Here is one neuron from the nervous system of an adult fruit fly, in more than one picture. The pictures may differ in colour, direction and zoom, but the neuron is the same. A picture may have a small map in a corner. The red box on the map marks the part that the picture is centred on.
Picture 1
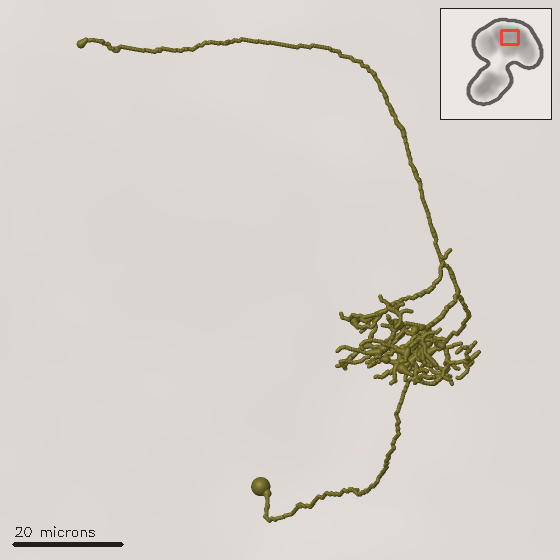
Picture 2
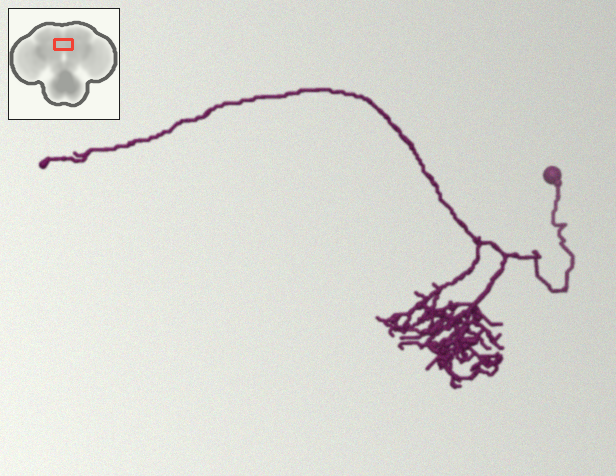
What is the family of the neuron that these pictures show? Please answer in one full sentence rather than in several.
The neuron is part of the family known as class CX.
